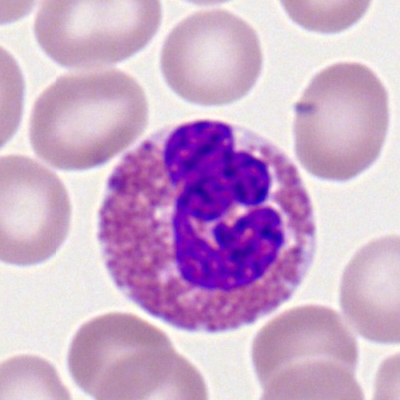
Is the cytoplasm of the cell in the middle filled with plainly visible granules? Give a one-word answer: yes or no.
Yes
